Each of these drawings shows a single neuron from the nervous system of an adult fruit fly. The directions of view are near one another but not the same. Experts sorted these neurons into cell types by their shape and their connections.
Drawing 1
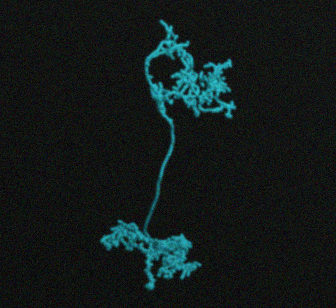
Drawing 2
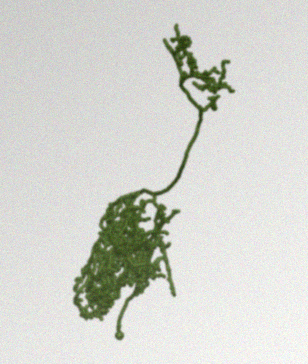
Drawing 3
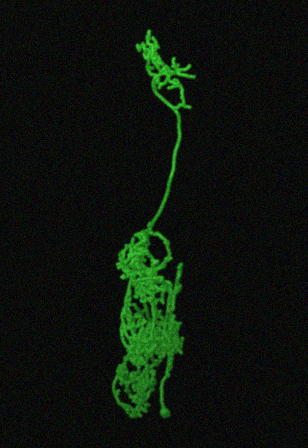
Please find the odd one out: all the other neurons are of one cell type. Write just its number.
1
